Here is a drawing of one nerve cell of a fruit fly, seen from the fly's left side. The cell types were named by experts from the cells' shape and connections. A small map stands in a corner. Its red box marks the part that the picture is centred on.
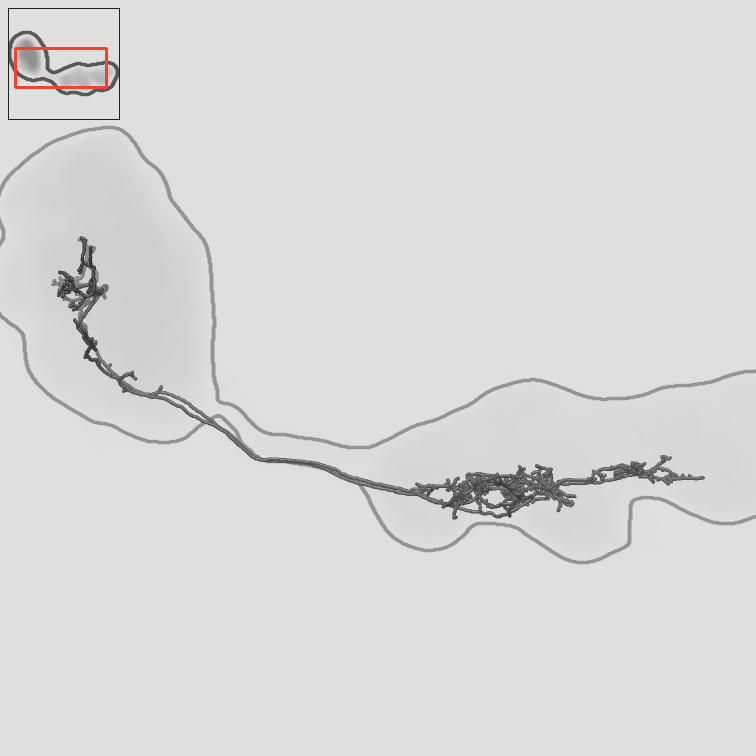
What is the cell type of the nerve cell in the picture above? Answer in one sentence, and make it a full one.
The nerve cell is categorized under cell type AN09B016.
